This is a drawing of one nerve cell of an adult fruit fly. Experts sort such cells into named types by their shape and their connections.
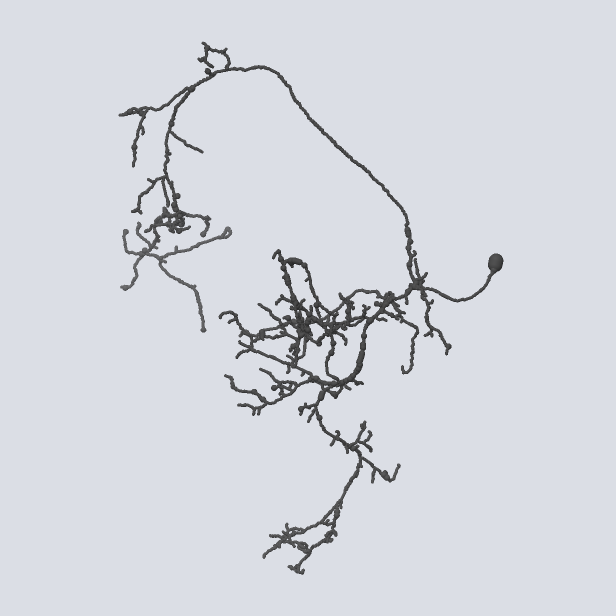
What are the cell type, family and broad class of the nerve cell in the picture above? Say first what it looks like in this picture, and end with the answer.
The cell body is on the right of the picture. The picture shows dozens of branch ends. It is of cell type GNG331. Its family is hemilineage LB19. Its broad class is central-brain intrinsic neuron.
